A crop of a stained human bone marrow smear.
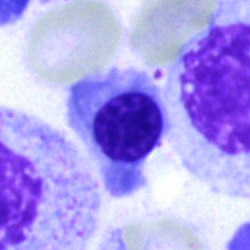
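Erythroblast, central cell: its outline is angular and irregular, not smoothly round. A broad tongue of cytoplasm extends down from the cell's base; cytoplasm is broader left of the nucleus than right. Chromatin is dark purple, condensed in coarse clumps.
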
